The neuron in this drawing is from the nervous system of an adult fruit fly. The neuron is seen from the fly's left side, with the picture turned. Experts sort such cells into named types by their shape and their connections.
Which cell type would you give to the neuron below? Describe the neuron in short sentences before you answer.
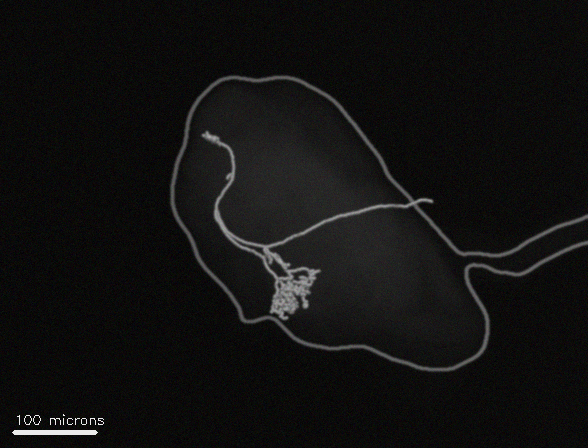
By the scale bar it is about 300 microns wide in this view. In this view it is about as wide as it is tall. The cell type is DMS.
